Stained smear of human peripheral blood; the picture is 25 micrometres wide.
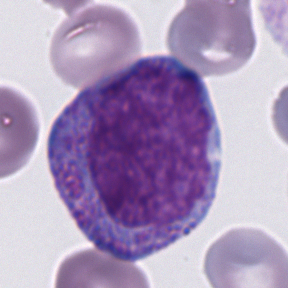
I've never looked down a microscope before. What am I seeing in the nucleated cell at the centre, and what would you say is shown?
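The nucleus fills most of the cell and lies off-centre, toward the upper right. The cytoplasm forms its widest rim along the lower left side. A paler band of cytoplasm borders the nucleus along its lower left edge. The cell is a promyelocyte.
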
